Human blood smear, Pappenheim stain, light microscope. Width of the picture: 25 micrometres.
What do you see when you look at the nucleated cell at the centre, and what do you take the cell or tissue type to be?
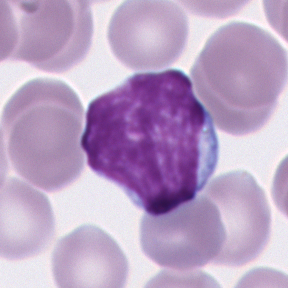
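Checking the nucleus first: no distinct nucleolus is visible. Next, the cytoplasm forms a narrow crescent, mainly on the right side, pale greyish-blue and free of granules. The cell is a typical lymphocyte.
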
